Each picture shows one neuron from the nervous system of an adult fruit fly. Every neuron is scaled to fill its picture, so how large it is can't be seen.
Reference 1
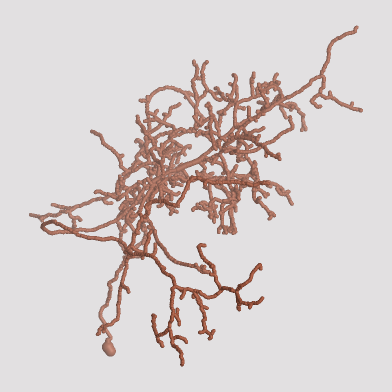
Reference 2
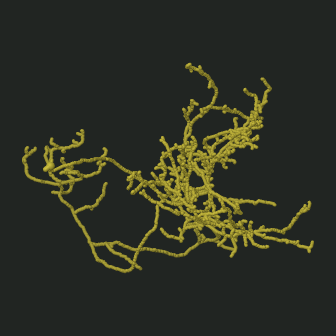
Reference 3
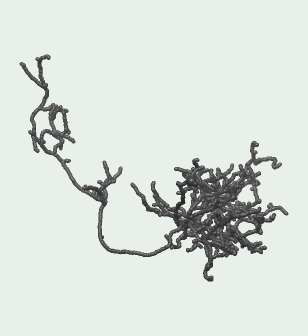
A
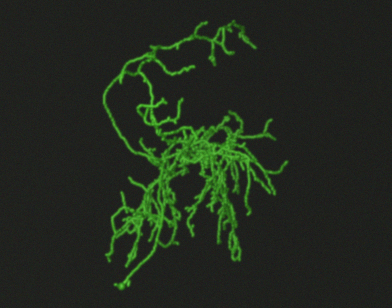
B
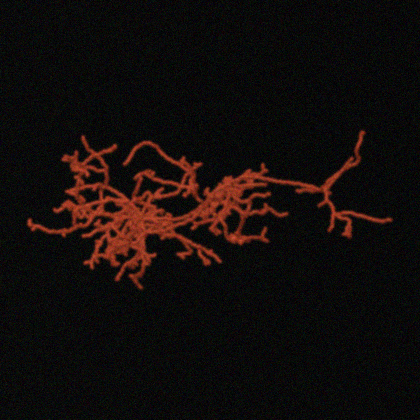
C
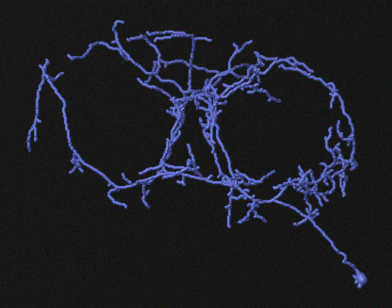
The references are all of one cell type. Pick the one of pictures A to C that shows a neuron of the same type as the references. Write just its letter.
A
